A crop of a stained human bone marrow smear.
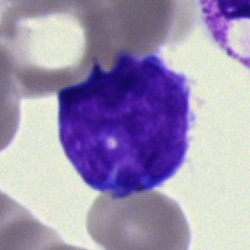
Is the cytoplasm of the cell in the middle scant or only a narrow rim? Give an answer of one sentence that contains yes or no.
Yes, most of the cell is filled by the nucleus.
